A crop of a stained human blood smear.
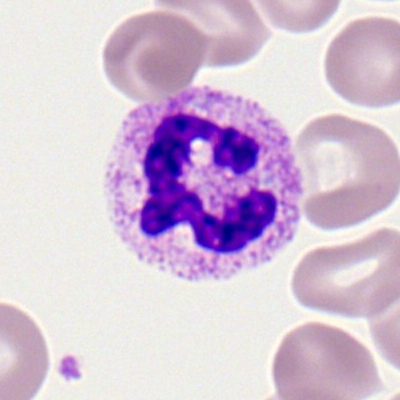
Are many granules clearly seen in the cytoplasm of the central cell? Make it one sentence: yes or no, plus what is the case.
Yes, this cell's cytoplasm carries many visible granules.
